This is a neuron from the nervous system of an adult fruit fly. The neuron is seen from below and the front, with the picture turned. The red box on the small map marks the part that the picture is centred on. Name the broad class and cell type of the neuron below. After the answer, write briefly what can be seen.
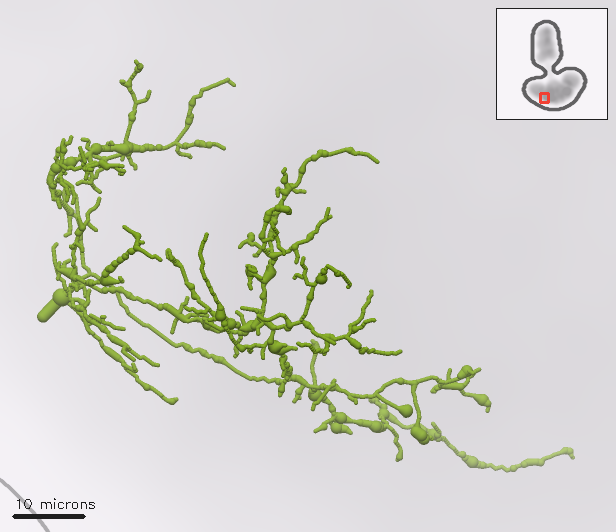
Its broad class is central-brain intrinsic neuron. The cell type is AVLP387. The cell body can be seen on the left of the picture. By the scale bar it is about 75 microns wide in this view. The picture shows dozens of branch ends.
